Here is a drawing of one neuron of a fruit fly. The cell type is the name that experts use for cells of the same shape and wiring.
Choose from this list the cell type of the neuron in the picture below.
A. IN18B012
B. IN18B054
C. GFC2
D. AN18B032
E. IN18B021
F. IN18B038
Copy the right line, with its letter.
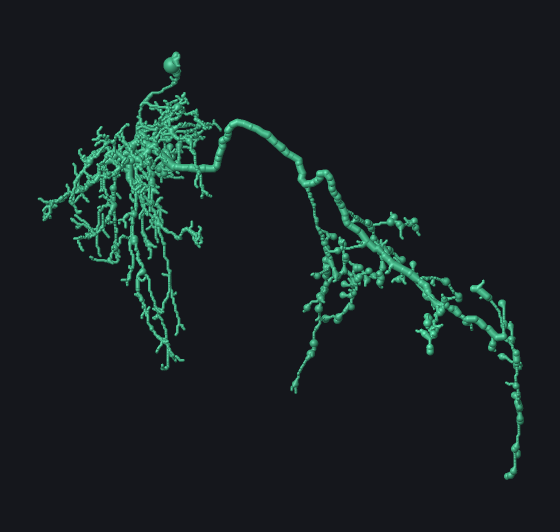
E. IN18B021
